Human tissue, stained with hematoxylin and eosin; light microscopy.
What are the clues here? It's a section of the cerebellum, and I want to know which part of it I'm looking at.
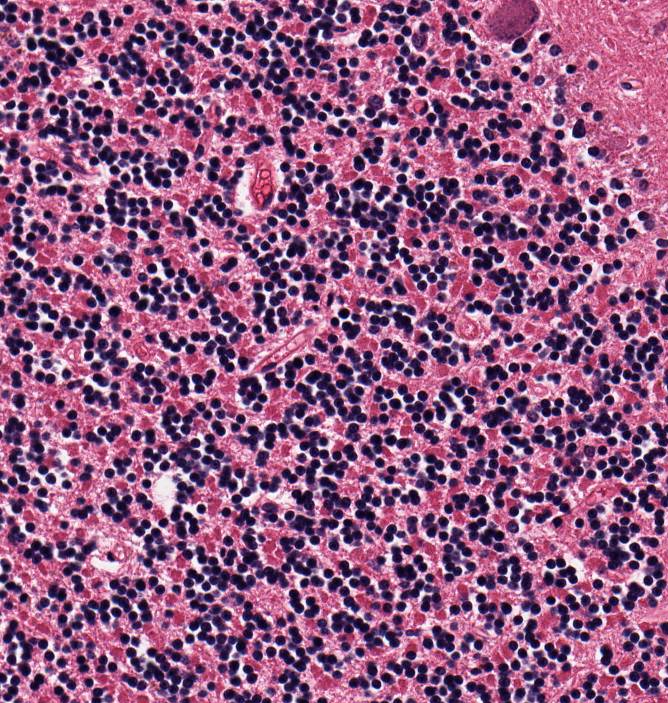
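Shown here is the granular layer. Check the nuclei: small, round and darkly stained, with little visible cytoplasm, they crowd nearly all of the field.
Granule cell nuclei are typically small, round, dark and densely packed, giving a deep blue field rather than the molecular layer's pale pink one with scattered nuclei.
Check between them: small irregular islands of pink eosinophilic material lie scattered there.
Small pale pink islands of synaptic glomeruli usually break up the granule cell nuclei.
Check the top right corner: a pale pink, finely fibrillary zone with very few nuclei.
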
